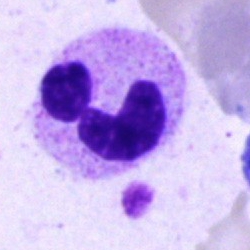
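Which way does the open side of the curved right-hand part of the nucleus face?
Upward.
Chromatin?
Dense, dark purple.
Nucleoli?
None visible.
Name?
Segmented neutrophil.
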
